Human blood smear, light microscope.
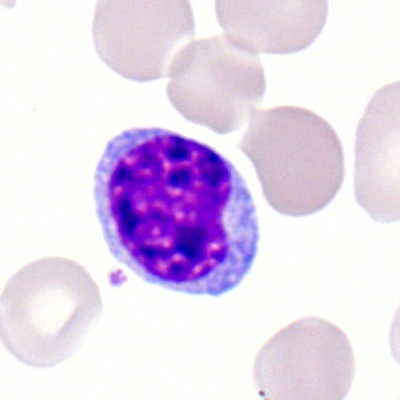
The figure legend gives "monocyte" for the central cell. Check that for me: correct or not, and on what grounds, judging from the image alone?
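Monocyte is not the right name here; this cell is a lymphocyte. First point, the nucleus: it fills most of the cell, which speaks for lymphocyte.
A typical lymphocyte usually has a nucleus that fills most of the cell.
Second point, the chromatin: it is coarsely clumped into dark purple patches with paler gaps between them, which also speaks for lymphocyte.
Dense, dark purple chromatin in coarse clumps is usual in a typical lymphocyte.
Third point, the cytoplasm: no vacuoles are seen, which counts a little against monocyte.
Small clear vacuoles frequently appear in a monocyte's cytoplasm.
Fourth point, the nuclear outline: the shallow notch on its right side would sit with monocyte.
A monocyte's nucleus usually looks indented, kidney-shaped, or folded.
Otherwise, the outline is smooth and oval without surface projections, and the cytoplasm shows no large coloured granules.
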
